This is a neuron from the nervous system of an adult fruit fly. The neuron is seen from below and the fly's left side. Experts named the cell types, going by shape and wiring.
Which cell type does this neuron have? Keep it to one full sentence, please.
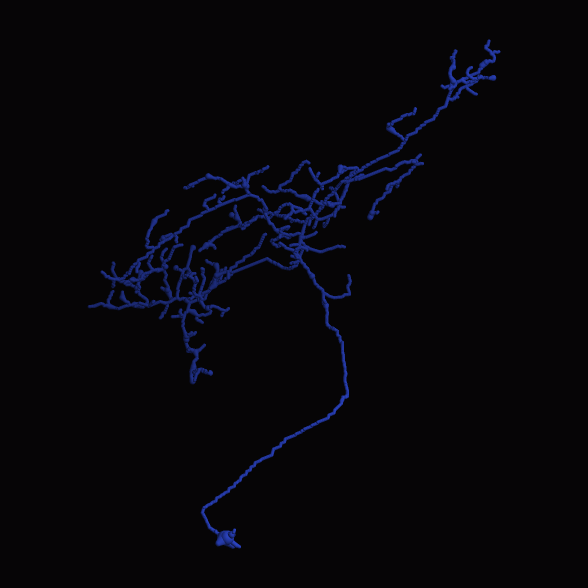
The cell type of this neuron is IN16B079.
